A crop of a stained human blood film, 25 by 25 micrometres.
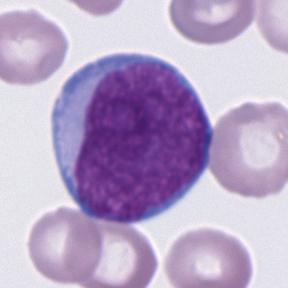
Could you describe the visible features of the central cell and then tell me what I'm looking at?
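Nucleus off-centre, lying toward the right side of the cell. Chromatin finely stippled, without coarse blocks. No vacuoles in the cytoplasm; surface free of projections. Central cell identified as a myeloblast.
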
